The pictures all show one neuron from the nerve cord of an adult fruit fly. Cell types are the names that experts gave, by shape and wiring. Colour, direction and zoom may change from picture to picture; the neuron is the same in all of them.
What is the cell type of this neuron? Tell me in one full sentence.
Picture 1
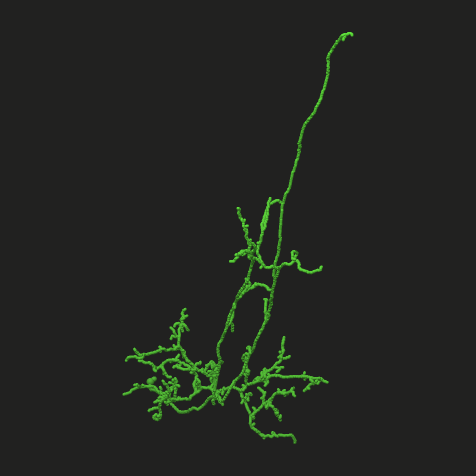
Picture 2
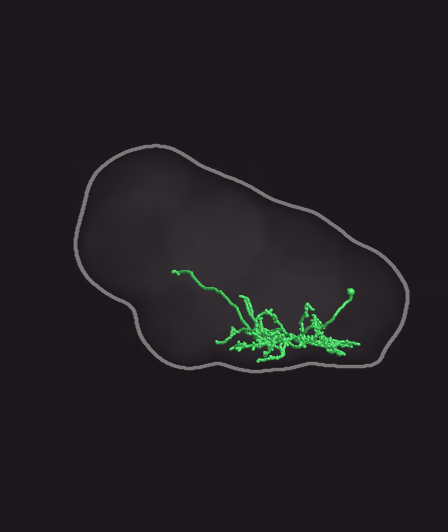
This particular neuron has the cell type IN09B046.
